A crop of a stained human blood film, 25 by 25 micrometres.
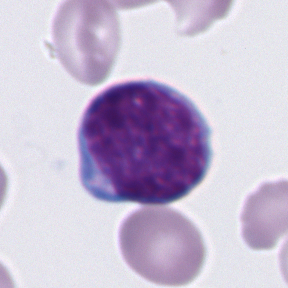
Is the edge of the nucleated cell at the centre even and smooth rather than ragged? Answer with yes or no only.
Yes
